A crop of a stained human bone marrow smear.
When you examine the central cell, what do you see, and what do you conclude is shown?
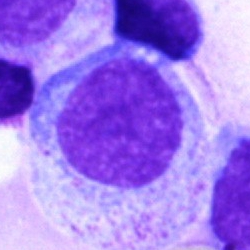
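Chromatin finely stippled, not coarsely clumped. Cytoplasm pale blue-grey, with a deeper blue rim along the cell edge. Fine purple-pink granules scattered through the cytoplasm, mostly in its lower part. This is a myelocyte.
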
